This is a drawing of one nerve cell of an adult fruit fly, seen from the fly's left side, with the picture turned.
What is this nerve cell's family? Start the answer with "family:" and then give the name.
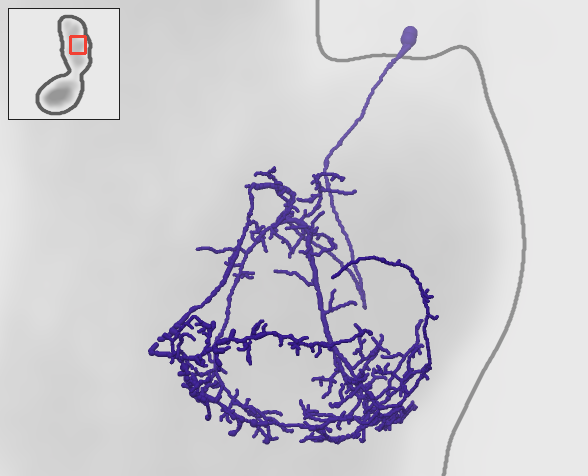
family: hemilineage 26X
